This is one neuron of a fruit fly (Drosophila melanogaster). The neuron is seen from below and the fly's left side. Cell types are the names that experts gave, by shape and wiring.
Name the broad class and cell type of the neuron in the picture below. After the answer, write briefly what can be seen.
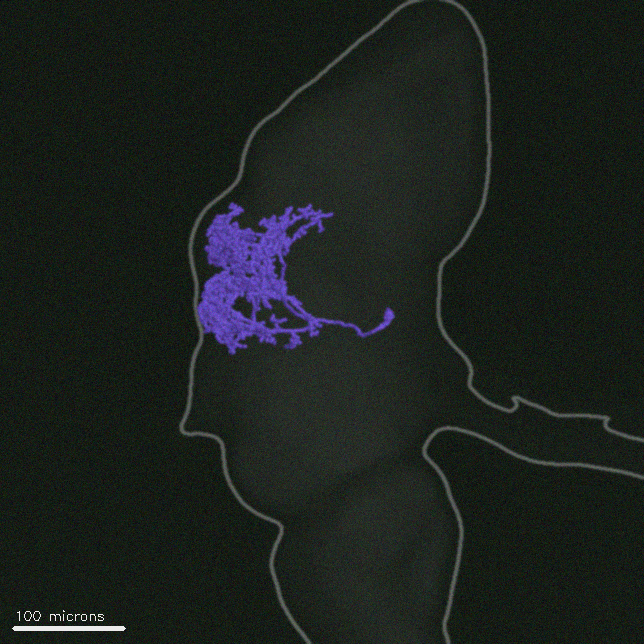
This is a central-brain intrinsic neuron. The cell type is SMP385. It is in the brain and does not reach the nerve cord. Its cell body lies in the middle of the picture. From left to right in the picture it spans about 180 microns.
